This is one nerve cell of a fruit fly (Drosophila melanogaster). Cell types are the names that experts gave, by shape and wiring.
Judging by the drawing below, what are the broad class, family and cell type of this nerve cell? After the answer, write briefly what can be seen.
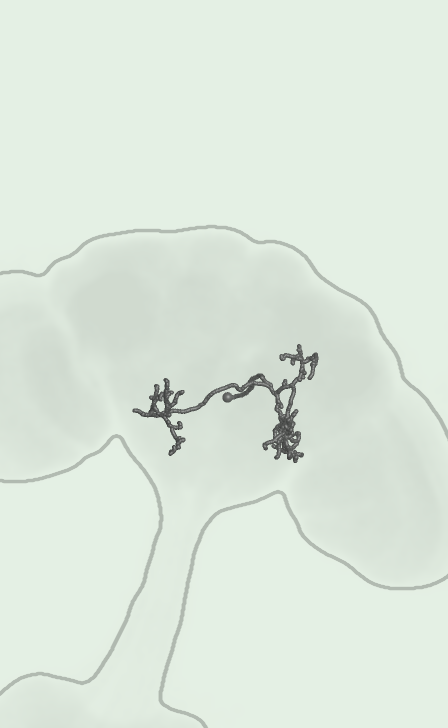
This is a central-brain intrinsic neuron. Its family is hemilineage DM6_central1. It is of cell type CB4105. It lies in the brain. The cell body is in the middle of the picture.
